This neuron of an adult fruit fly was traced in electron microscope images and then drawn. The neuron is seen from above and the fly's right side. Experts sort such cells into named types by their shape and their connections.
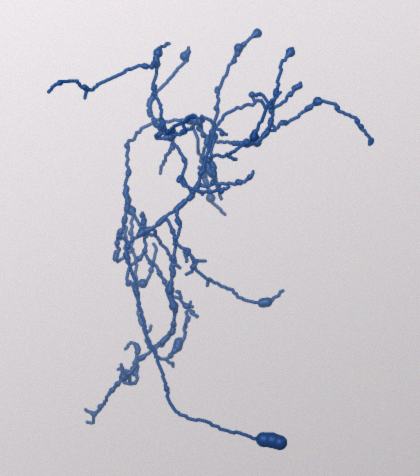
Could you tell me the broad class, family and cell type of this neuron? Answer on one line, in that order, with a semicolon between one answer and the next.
central-brain intrinsic neuron; hemilineage EBa1; CRE056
